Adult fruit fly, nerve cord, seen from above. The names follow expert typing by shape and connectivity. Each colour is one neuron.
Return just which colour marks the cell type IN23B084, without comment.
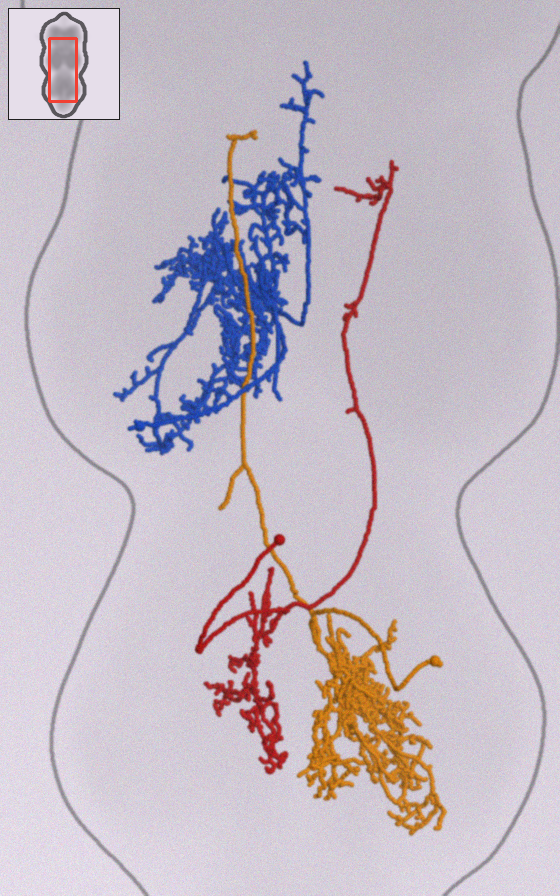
red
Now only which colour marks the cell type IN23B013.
blue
